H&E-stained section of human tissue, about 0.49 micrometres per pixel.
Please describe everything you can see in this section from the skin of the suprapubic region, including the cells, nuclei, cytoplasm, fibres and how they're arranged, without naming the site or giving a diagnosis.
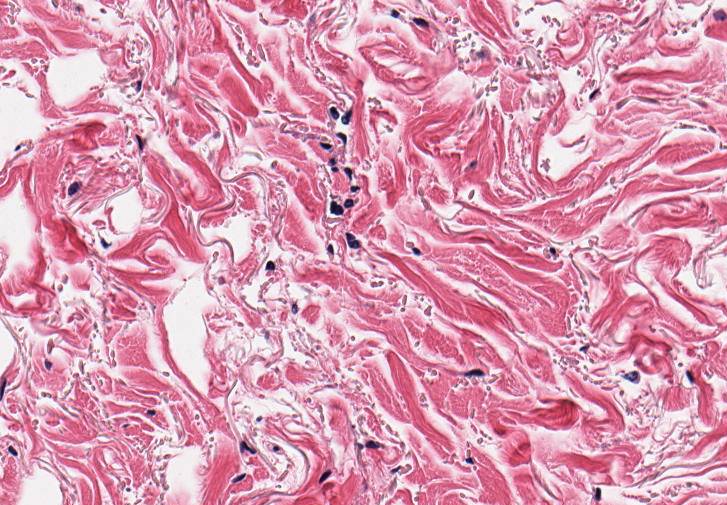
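Look first at the thick collagen bundles: they fill the whole field, running in many different directions, and stain a strong pink with eosin. Now notice how few cells there are, with only scattered nuclei lying between the bundles. Most of these nuclei are thin, dark and spindle-shaped, as fibroblast nuclei are.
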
